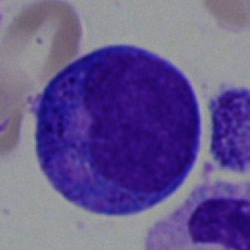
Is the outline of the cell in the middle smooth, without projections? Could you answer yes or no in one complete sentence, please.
Yes, a smooth outline without projections belongs to this cell.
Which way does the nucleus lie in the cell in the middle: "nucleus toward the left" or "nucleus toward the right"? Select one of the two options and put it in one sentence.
The cell has its nucleus positioned toward the right.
